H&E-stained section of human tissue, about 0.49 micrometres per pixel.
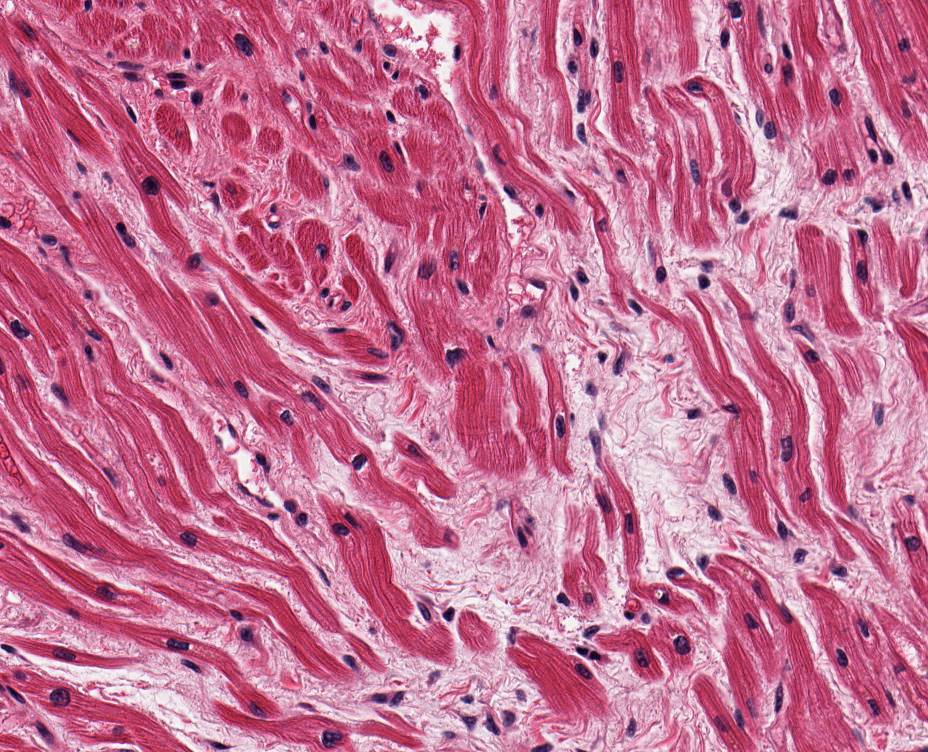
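Atrial appendage of the heart. First, fibre nuclei are single, oval and central. Second, fibre cytoplasm is deep pink with fine lengthwise fibrils. Third, some fibres split and join neighbours in a branching network. Finally, in the upper left, fibres cut across show rounded pink profiles.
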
